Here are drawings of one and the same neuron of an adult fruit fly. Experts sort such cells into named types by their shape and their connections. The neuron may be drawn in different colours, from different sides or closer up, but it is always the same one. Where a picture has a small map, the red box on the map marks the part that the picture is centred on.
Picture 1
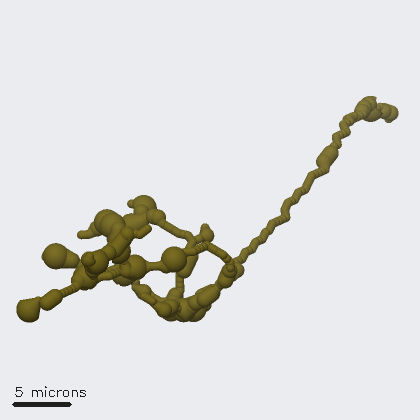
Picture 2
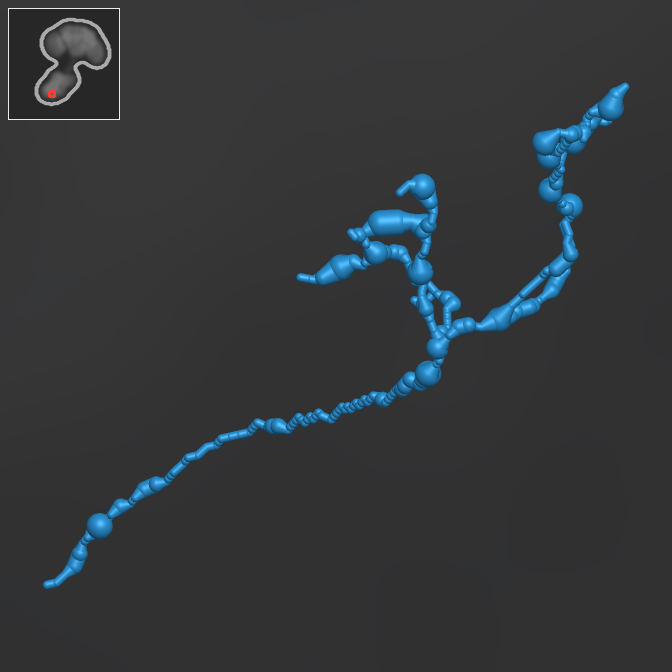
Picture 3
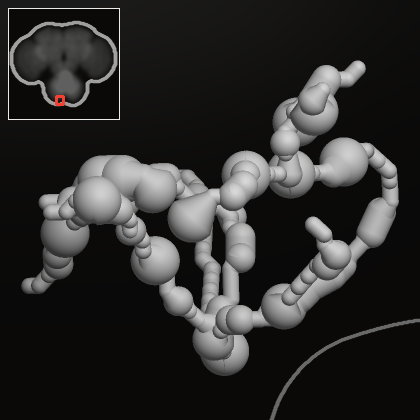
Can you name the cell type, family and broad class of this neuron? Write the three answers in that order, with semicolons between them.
SNta26; class mechanosensory tactile; sensory neuron entering the nerve cord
